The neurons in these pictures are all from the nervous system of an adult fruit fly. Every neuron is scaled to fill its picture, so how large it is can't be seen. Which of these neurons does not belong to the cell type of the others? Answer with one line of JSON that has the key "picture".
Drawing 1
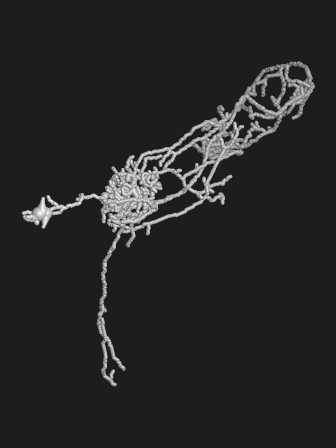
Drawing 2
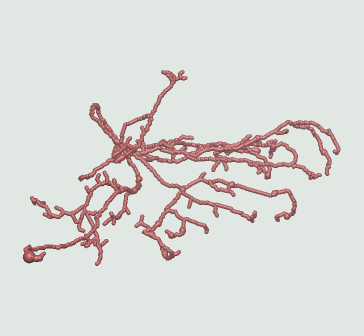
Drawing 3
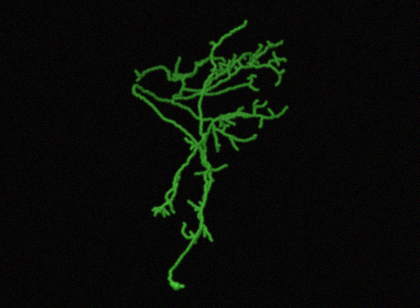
{"picture": 1}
